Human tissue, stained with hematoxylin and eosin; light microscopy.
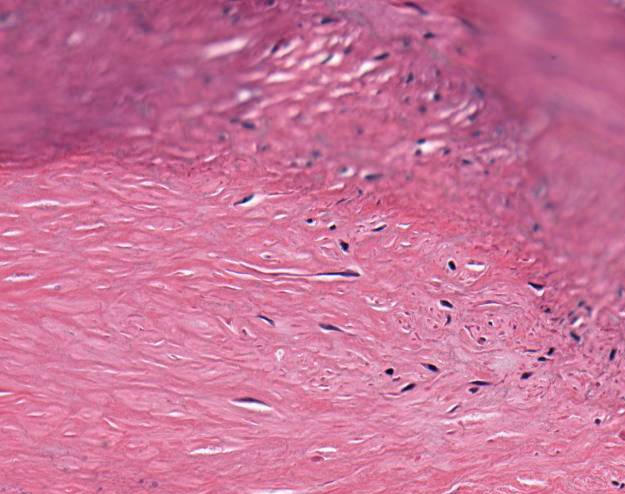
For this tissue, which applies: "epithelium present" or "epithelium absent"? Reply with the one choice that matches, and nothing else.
Epithelium absent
